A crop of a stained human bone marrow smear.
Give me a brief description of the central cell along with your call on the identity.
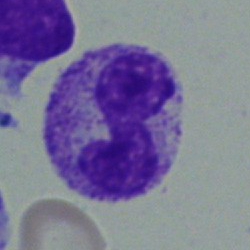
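Observed: a smooth outline, round to slightly oval. The nuclear chromatin is dense and dark purple, and no nucleoli are visible. Fine purple granules are scattered throughout the cytoplasm. Answer: band neutrophil.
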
